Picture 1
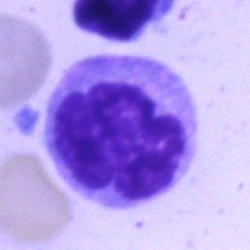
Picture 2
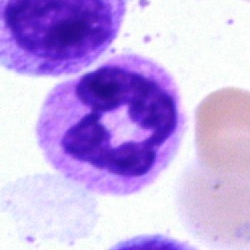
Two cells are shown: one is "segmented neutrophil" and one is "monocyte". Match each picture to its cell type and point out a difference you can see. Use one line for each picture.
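Picture 1: monocyte. The nucleus fills most of the cell.
Picture 2: segmented neutrophil. The cytoplasm is plentiful and pale pinkish-lilac.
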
